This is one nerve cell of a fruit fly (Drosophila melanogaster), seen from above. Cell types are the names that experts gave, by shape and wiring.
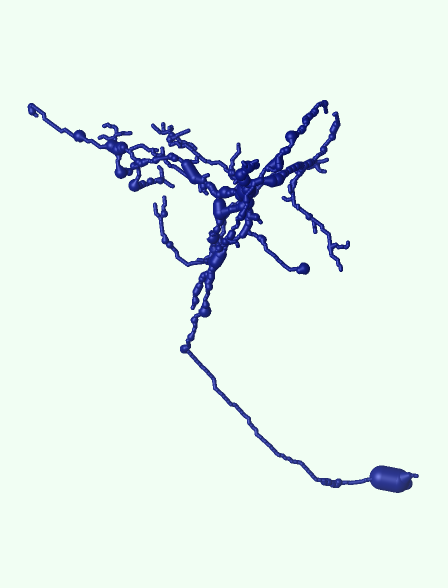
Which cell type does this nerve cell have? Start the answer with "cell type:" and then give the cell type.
cell type: IN02A054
